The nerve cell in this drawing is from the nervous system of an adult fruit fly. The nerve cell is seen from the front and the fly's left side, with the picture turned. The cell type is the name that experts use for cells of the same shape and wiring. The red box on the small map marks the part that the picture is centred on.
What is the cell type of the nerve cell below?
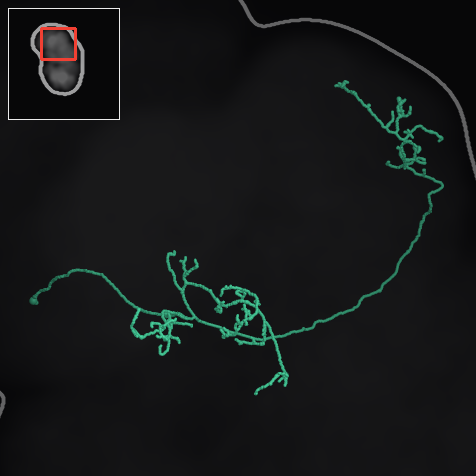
M_lvPNm33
